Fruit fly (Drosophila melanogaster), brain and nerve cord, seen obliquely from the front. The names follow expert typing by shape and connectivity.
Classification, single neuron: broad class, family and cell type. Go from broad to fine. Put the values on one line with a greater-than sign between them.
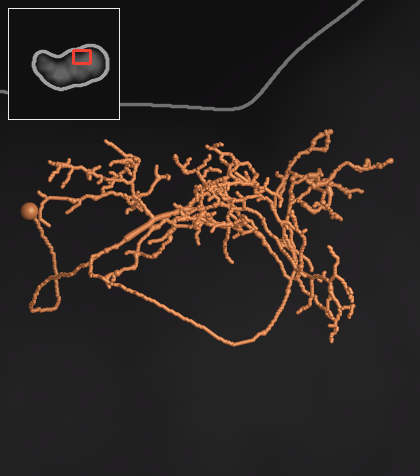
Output: central-brain intrinsic neuron > hemilineage DM3_dorso_medial > SMP514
